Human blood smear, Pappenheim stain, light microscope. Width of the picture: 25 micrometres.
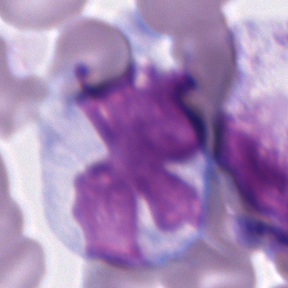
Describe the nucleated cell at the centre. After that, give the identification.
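Deep clefts cut the nucleus into several lobes that together make a cross-like shape, and no distinct nucleoli show. The pale blue cytoplasm has its widest rim on the left side of the nucleus, and the cell outline is irregular rather than a smooth circle. It's a monocyte.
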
